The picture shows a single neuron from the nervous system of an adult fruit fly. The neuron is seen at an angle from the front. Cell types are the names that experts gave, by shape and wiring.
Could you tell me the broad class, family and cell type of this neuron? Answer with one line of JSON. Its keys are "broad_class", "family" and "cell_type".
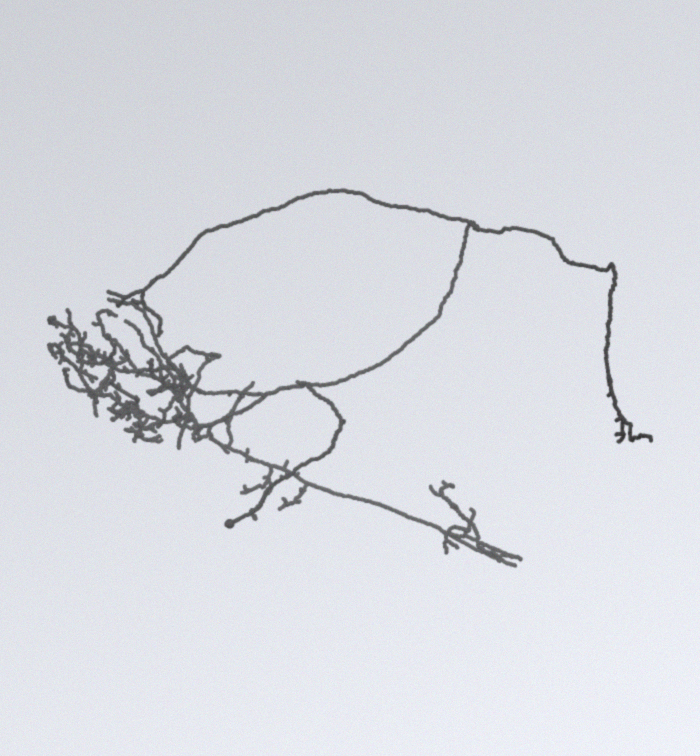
{"broad_class": "central-brain intrinsic neuron", "family": "hemilineage LALv1_ventral", "cell_type": "CB2207"}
